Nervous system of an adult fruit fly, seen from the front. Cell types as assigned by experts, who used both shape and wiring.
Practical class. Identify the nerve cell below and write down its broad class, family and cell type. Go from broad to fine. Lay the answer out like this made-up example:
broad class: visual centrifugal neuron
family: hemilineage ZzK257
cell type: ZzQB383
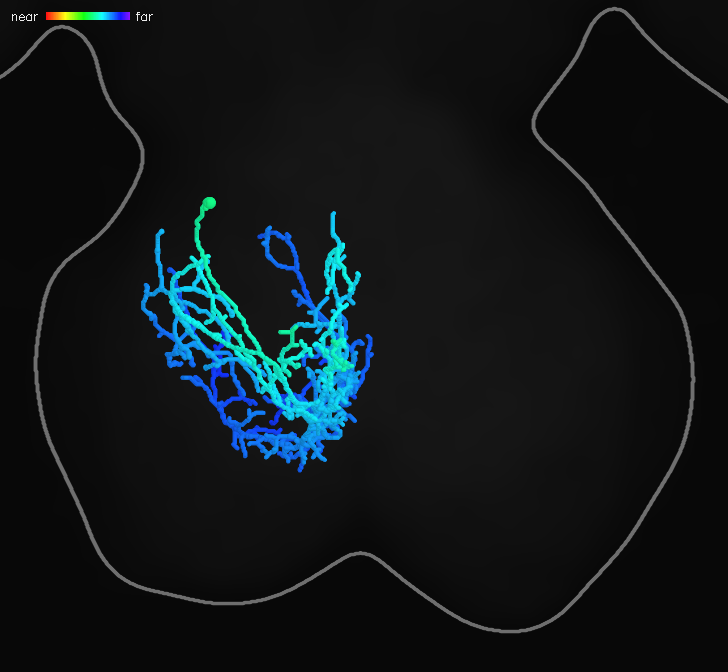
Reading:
broad class: nerve-cord intrinsic neuron
family: hemilineage 17A
cell type: IN17A028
